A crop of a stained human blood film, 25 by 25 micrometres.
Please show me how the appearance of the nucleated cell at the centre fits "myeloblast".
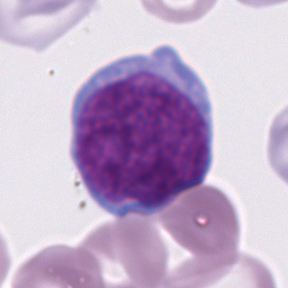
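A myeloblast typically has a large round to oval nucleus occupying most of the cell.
This nucleus is round, about 12 micrometres across, filling about 70% of the cell's area, which goes with that.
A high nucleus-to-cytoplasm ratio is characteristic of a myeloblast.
Just a narrow rim of blue cytoplasm surrounds it here; that fits.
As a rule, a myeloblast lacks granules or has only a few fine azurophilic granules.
I see no granules here, so that agrees. The chromatin is fine and evenly spread, without coarse dark clumps. A small rounded bulge of cytoplasm rises from the top of the cell.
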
